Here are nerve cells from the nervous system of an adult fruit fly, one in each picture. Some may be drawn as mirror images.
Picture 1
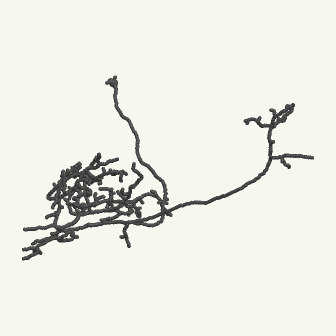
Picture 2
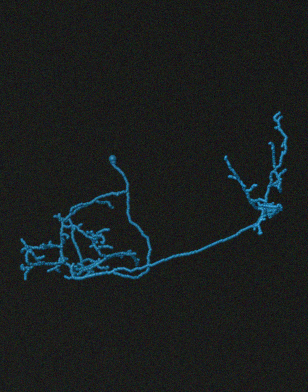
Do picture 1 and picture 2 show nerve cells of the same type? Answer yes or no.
no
